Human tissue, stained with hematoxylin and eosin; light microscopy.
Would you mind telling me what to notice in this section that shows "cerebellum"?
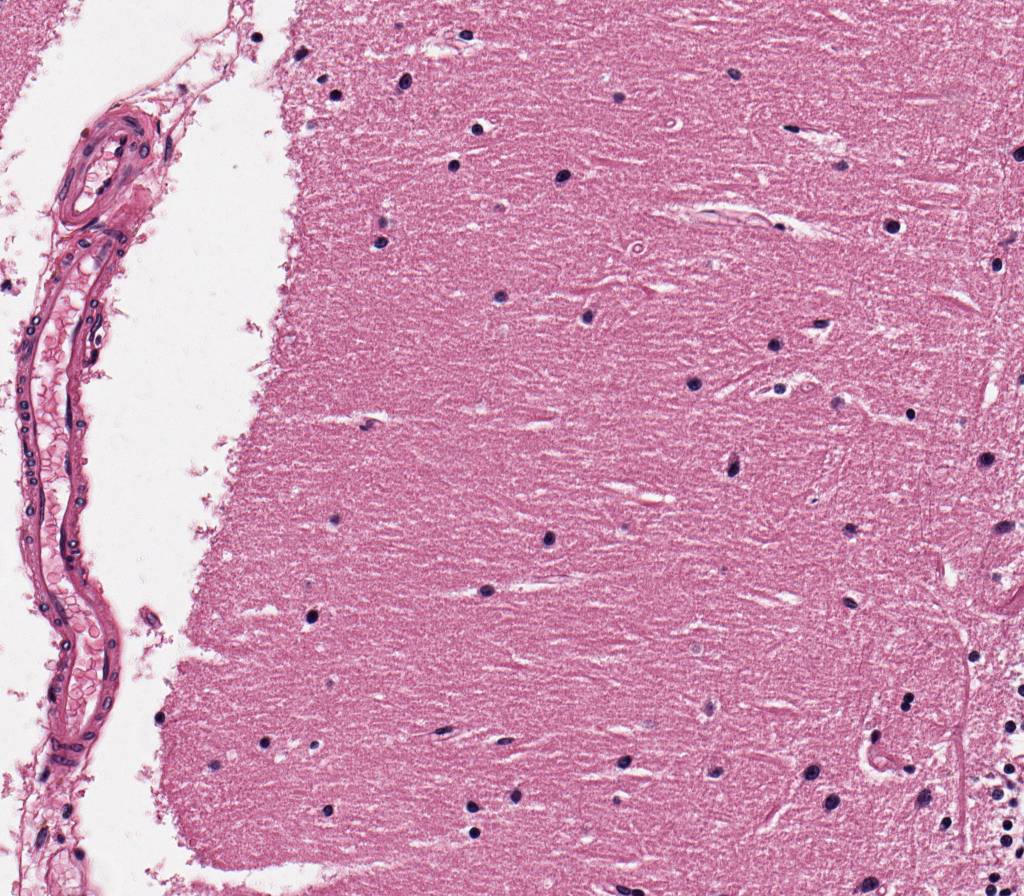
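In this section of cerebellum, most of the field is pale pink, finely fibrillary tissue, with small round dark nuclei sparsely scattered through it.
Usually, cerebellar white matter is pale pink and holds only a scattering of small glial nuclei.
The pale, sparsely nucleated tissue here agrees with that. Many of the scattered nuclei show little visible cytoplasm, and some sit in a small clear halo. No epithelium or glands are present. In the lower right corner, by contrast, small dark round nuclei are crowded together much more densely than elsewhere in the field.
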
